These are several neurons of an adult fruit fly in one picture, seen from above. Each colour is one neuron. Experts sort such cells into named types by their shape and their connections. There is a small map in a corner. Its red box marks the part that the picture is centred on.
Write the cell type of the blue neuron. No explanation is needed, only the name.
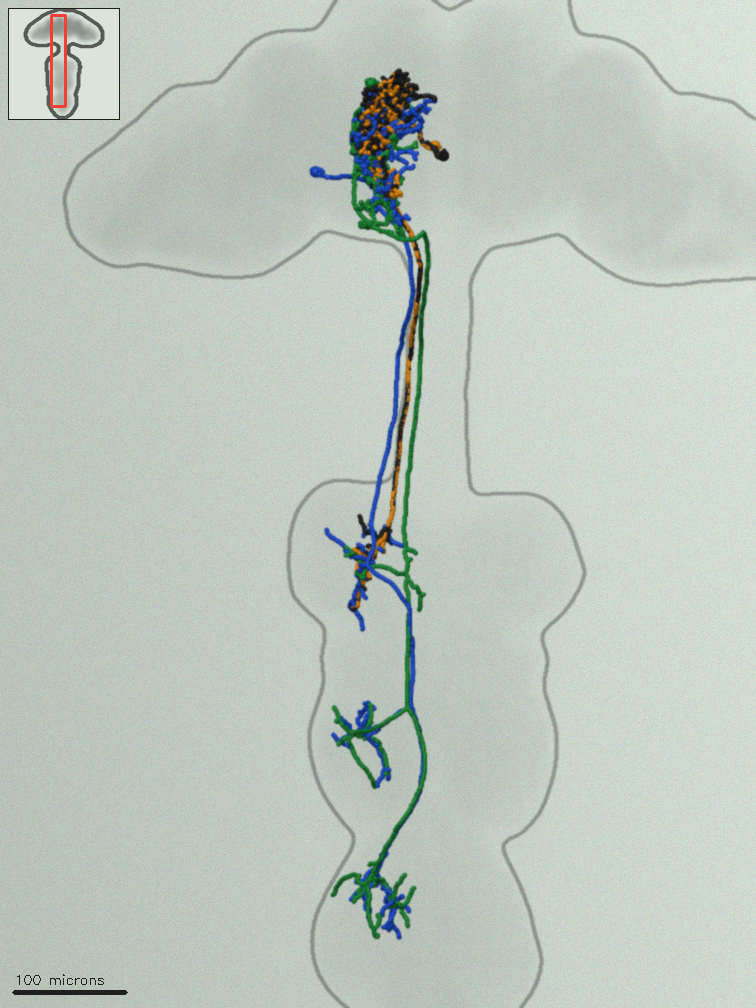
DNge023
